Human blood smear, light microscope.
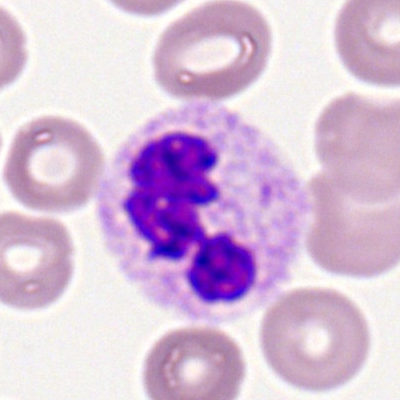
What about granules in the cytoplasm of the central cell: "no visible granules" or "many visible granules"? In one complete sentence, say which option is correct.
The cytoplasm of the cell carries many visible granules.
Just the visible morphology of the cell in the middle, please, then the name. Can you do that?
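You've got a round, smooth outline here and plenty of pale pinkish-lilac cytoplasm. The nucleus is split into three lobes, lying towards the left half of the cell. That's a segmented neutrophil.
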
